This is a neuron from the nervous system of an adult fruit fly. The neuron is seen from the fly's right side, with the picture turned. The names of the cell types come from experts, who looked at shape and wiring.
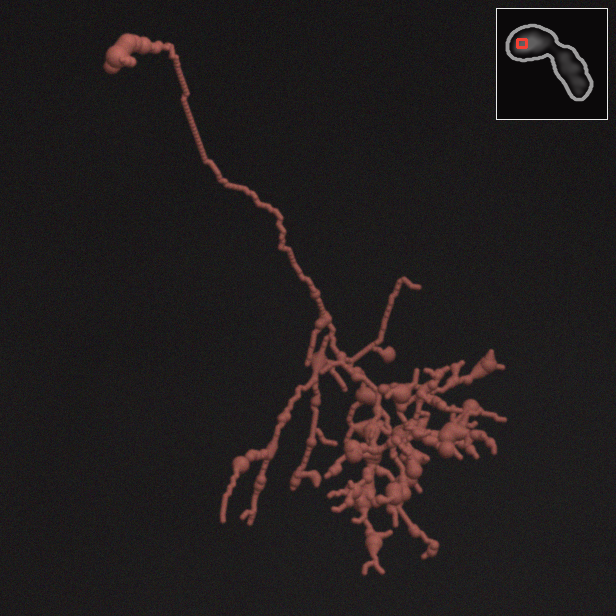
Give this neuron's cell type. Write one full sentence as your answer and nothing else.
This neuron falls under the cell type Dm10.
